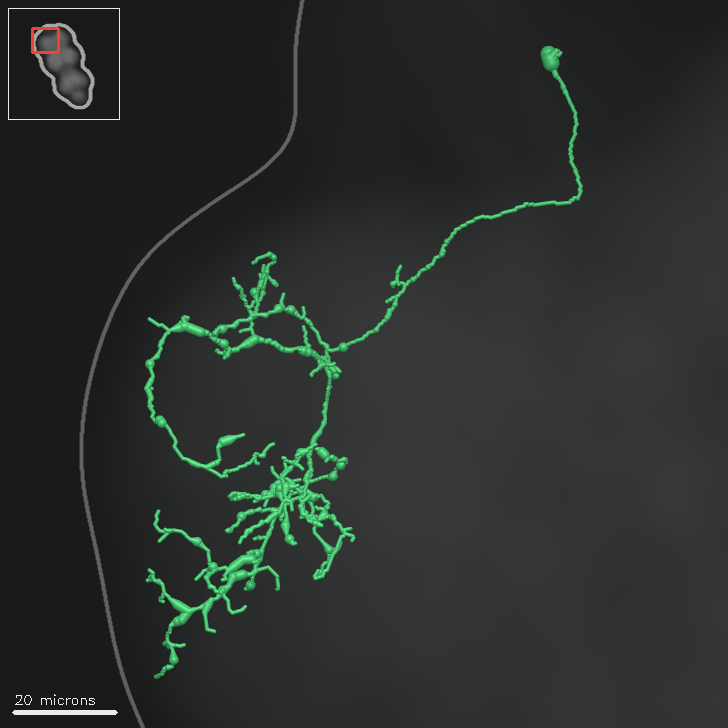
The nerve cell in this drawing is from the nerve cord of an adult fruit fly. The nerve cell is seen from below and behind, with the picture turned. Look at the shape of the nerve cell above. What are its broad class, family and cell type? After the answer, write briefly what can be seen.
This is a nerve-cord intrinsic neuron. The family is hemilineage 13B. It is of cell type IN13B090. From top to bottom in the picture it spans about 120 microns. The picture shows dozens of branch ends.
